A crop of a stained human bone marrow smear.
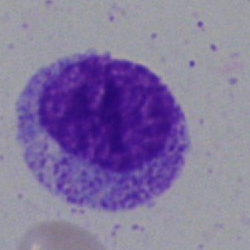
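Myelocyte, central cell, stained bone marrow smear. Chromatin deep purple throughout the nucleus. Cytoplasm widest below and left of the nucleus, pale greyish-blue between the granules. Coarse purple granules scattered throughout the cytoplasm.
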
